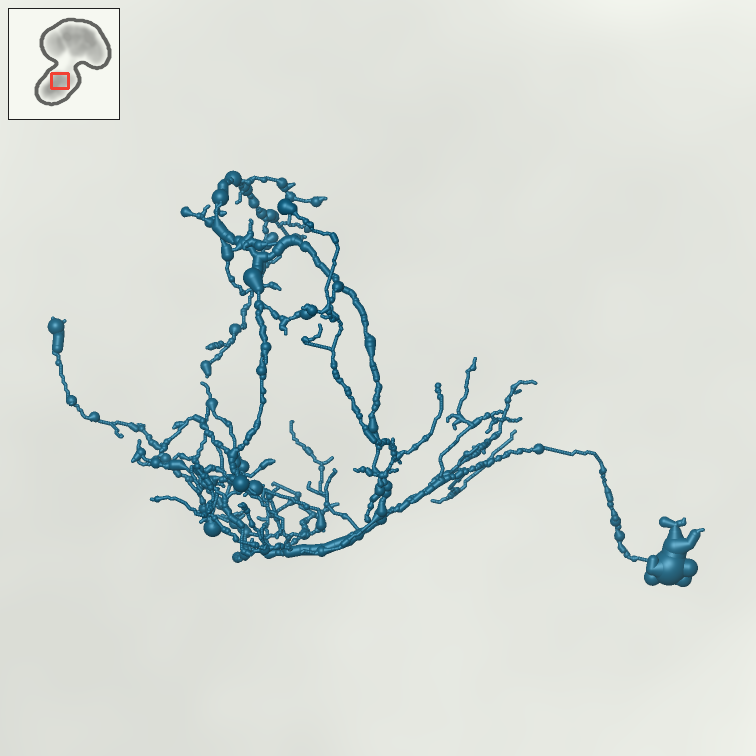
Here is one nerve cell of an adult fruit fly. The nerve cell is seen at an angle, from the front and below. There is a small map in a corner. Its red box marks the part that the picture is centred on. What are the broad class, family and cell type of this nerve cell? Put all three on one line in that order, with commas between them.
nerve-cord intrinsic neuron, hemilineage 13B, IN13B029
